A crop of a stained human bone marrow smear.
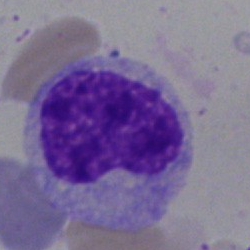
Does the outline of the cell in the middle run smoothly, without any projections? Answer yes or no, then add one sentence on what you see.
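Yes. The cell outline is roughly round and smooth.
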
